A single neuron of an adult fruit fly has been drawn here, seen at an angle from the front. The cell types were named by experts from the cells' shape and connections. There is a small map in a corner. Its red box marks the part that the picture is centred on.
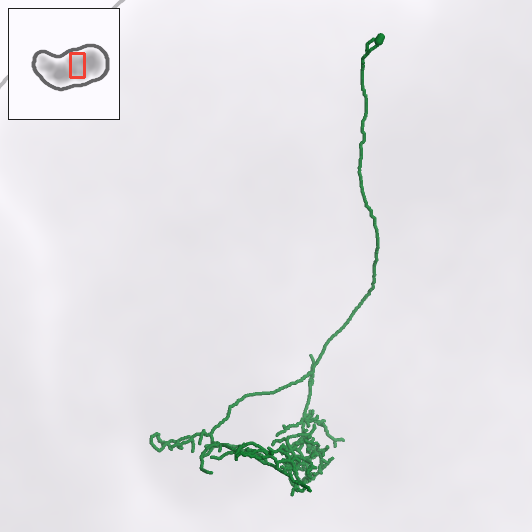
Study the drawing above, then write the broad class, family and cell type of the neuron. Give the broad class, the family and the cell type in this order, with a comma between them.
central-brain intrinsic neuron, hemilineage DM1_antero_ventral, SAD078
